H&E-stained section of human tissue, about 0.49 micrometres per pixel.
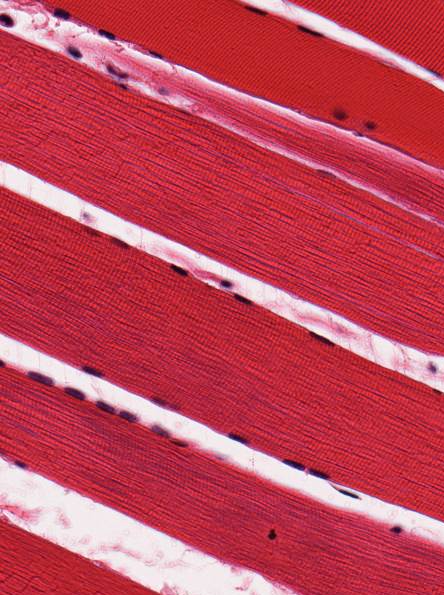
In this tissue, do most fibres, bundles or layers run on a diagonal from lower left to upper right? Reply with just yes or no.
No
